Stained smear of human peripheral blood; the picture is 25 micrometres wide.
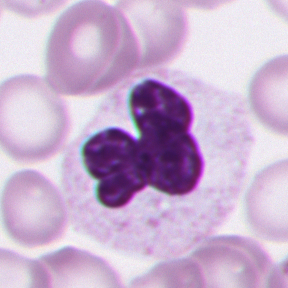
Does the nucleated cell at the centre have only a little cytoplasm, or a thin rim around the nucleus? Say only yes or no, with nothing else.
No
